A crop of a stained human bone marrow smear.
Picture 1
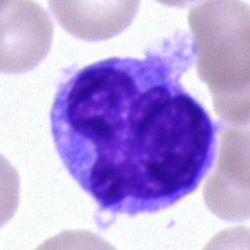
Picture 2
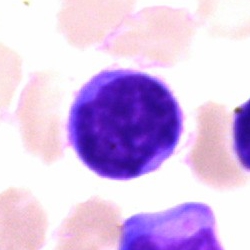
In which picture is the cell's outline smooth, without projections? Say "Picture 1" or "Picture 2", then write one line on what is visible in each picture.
Picture 2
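What picture 1 shows: The upper right edge of the cell is frayed into small pale blebs.
What picture 2 shows: The cell has a round, smooth outline.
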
